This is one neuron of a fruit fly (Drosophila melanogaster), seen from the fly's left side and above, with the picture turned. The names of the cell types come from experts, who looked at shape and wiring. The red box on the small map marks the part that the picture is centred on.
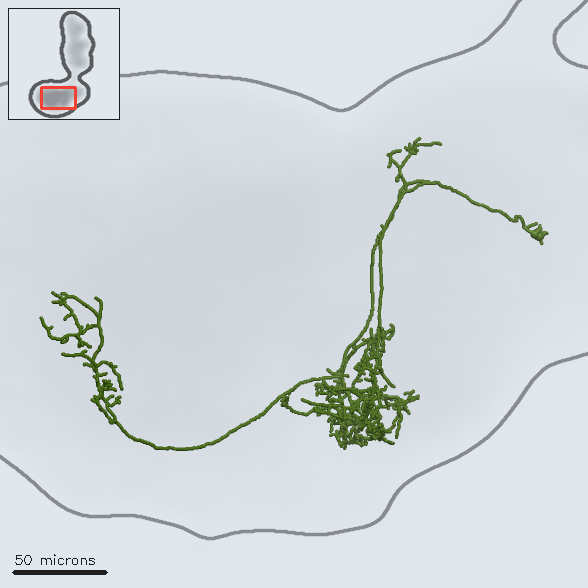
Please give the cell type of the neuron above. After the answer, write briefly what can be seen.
Its cell type is PRW056. This is a central-brain intrinsic neuron. The cell body can be seen on the right of the picture. By the scale bar it is about 300 microns wide in this view. Dozens of branch ends can be seen.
